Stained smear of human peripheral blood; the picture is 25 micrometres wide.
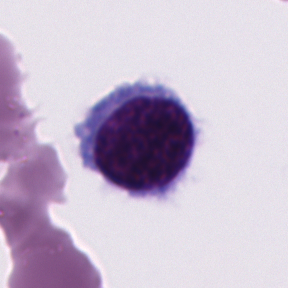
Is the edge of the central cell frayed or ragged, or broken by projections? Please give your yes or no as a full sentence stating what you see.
Yes, the cell does have a ragged or frayed edge, or projections, blebs or tags.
